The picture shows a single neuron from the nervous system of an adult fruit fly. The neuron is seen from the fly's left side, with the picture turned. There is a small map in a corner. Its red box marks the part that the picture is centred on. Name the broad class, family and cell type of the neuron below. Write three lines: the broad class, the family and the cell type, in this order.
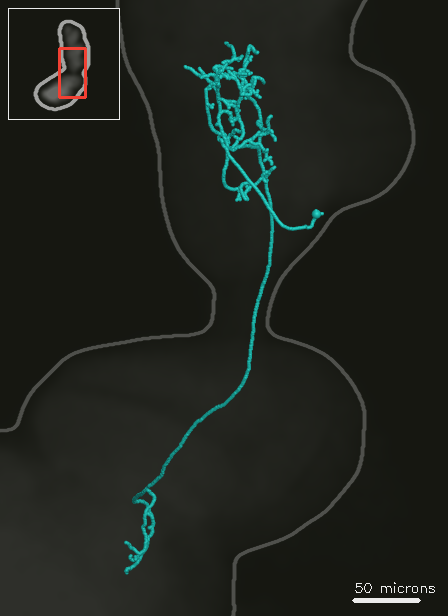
ascending neuron
hemilineage 07B
AN07B070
